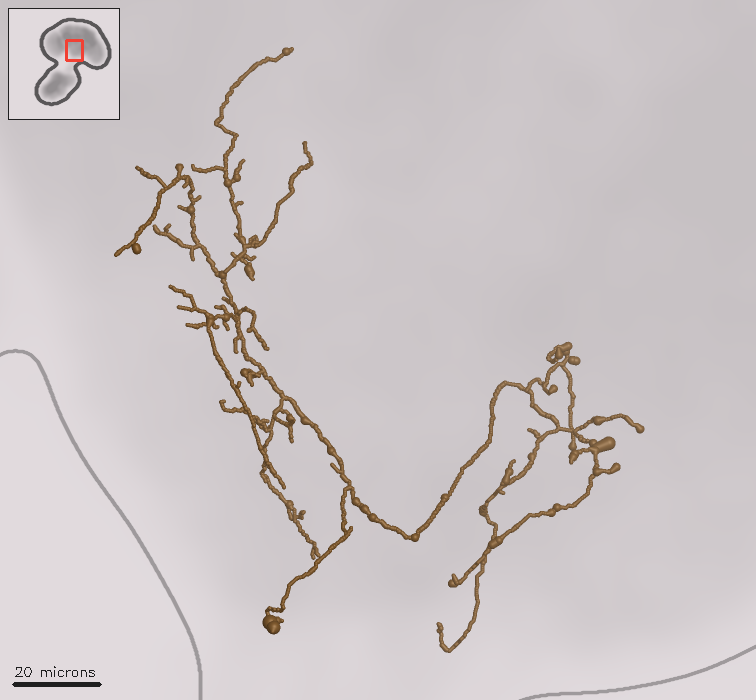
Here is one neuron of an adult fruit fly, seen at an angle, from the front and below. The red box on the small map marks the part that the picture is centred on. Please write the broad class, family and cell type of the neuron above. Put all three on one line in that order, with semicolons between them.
central-brain intrinsic neuron; hemilineage LB19; GNG278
